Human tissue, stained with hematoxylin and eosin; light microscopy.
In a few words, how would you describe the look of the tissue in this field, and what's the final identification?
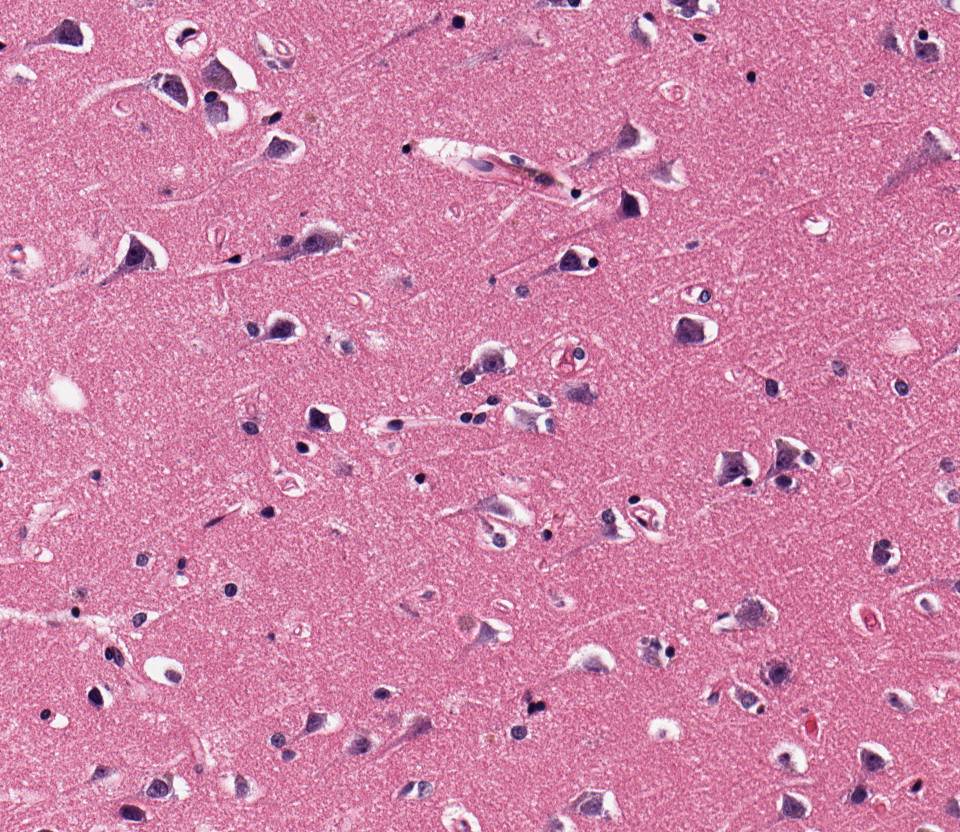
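Single cells are scattered through a pink background that is finely granular and fibrillary. Small, round, dark nuclei with scant cytoplasm are distributed throughout, often beside neuron bodies. Near the top centre, a capillary containing elongated nuclei runs obliquely. No epithelium is present. The tissue is cerebral cortex.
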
